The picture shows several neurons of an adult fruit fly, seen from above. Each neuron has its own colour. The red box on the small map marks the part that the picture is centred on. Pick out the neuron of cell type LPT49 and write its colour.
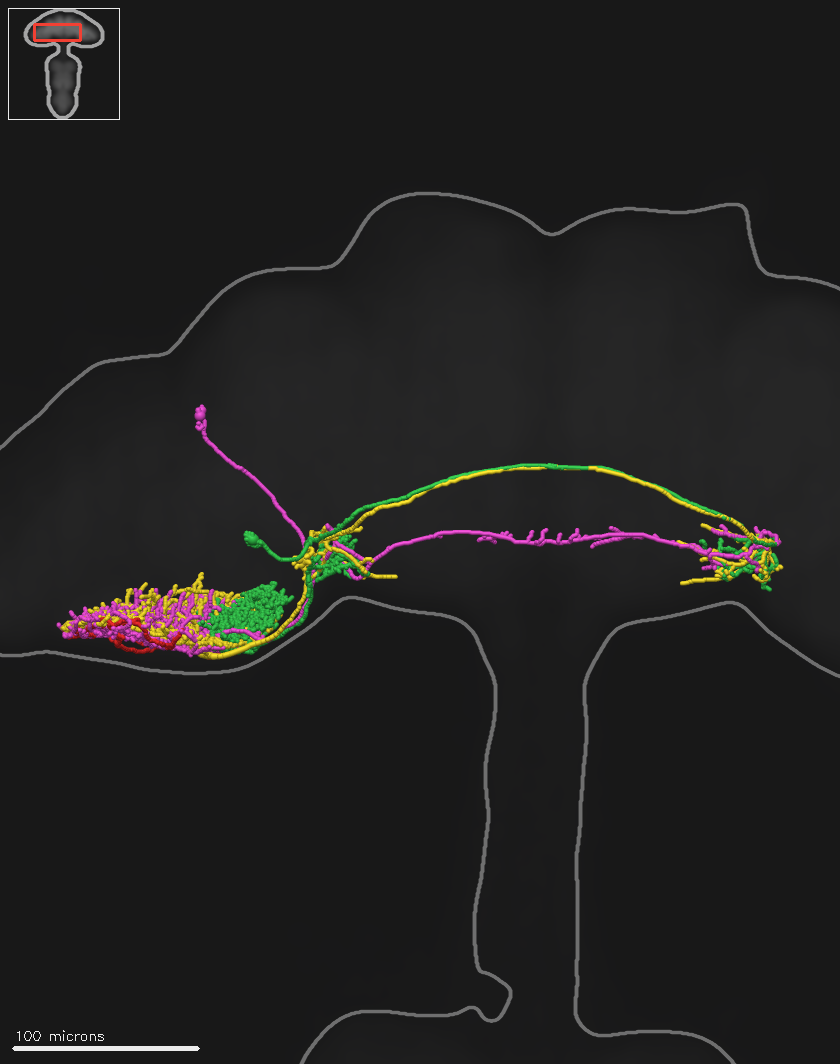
magenta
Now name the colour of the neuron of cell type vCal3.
yellow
